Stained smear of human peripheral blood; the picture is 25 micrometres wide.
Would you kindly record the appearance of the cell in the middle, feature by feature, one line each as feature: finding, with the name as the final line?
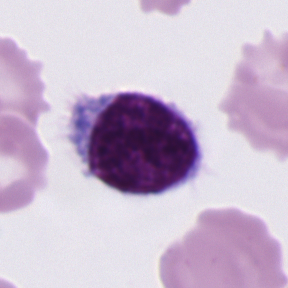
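Cytoplasm: pale blue
Nucleus position: off-centre, toward the right of the cell
Nuclear outline: round, with no indentation or cleft
Surface: fine frayed projections on the left side
Cell size: about 12 by 9 micrometres
Nucleus size: about 9 micrometres across
Nuclear share: about 80% of the cell's area
Name: hairy cell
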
